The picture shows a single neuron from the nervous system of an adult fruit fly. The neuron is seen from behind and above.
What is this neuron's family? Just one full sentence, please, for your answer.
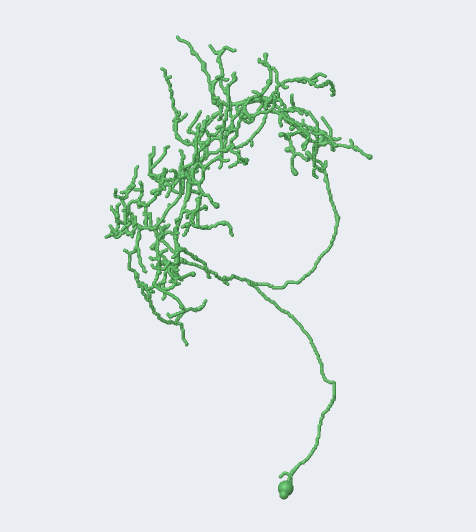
The neuron is sorted into family hemilineage 16B.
